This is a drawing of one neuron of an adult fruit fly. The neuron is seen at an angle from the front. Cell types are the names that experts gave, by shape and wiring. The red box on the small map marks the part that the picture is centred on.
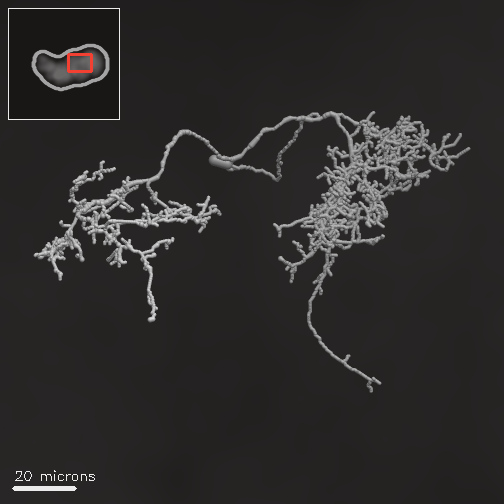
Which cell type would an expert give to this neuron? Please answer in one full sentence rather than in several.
The cell type given to this neuron is IB094.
